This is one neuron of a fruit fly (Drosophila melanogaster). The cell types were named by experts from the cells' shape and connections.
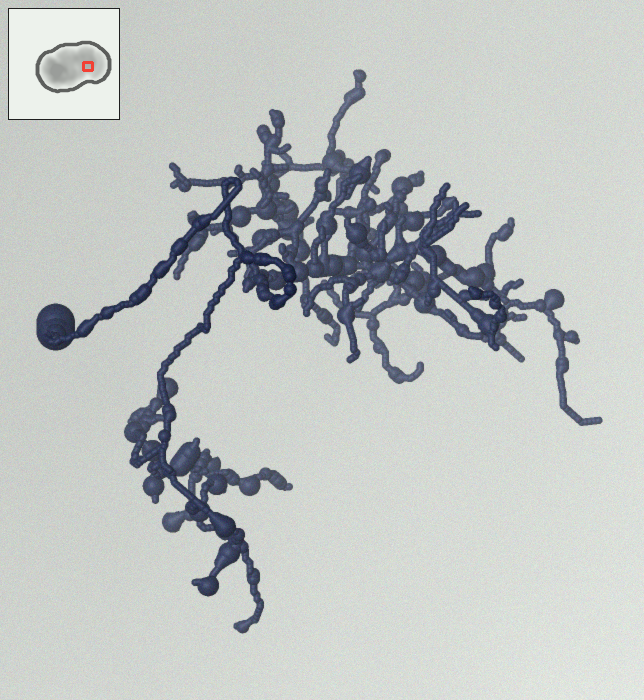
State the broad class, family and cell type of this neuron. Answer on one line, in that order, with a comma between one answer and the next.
optic-lobe intrinsic neuron, Li, Li13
